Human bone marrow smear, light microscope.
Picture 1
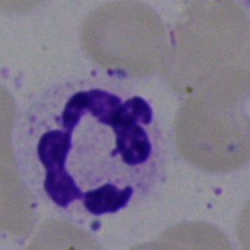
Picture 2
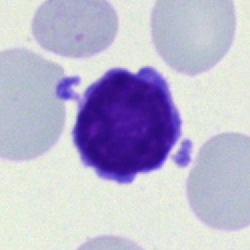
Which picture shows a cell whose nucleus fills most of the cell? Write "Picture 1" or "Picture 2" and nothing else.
Picture 2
